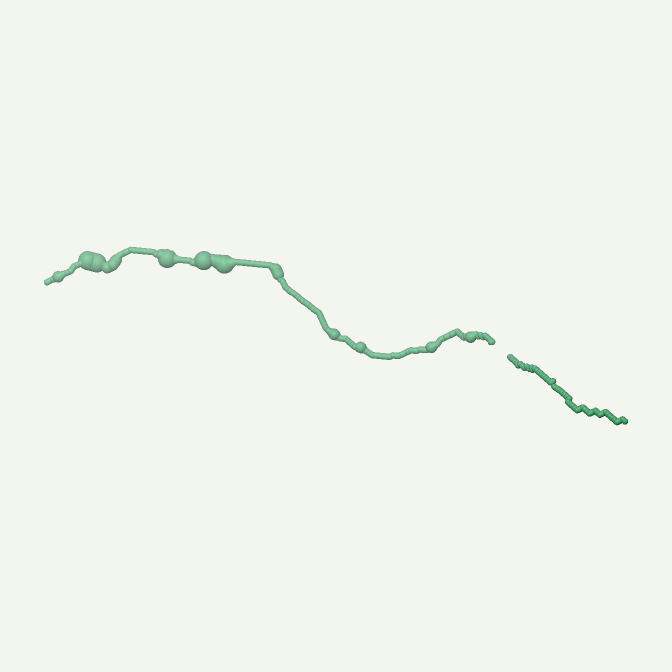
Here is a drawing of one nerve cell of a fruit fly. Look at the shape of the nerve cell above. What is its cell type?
JO-CA1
